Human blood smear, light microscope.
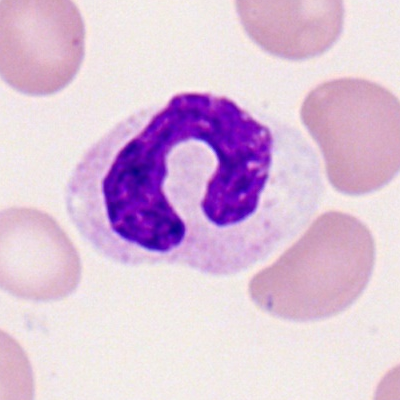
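Band neutrophil in the centre of the field. Nucleus a single curved band, horseshoe-shaped, its gap opening downward. Chromatin dark purple, coarsely clumped. Cytoplasm plentiful, pale pinkish-lilac, holding fine faint lilac granules rather than large coloured ones.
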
